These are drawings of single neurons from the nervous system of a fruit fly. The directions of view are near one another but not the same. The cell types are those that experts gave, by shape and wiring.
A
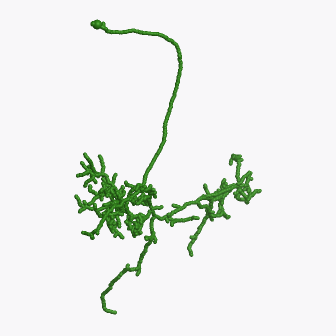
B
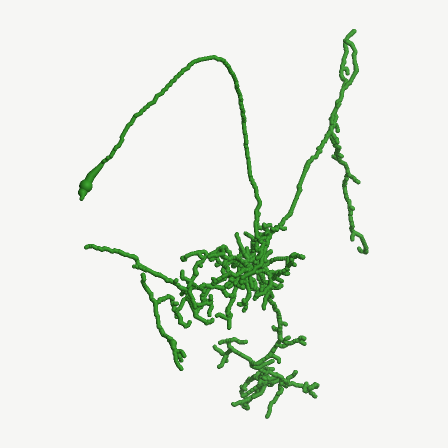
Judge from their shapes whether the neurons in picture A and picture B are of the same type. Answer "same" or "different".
same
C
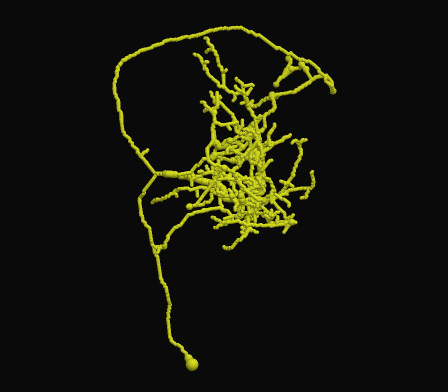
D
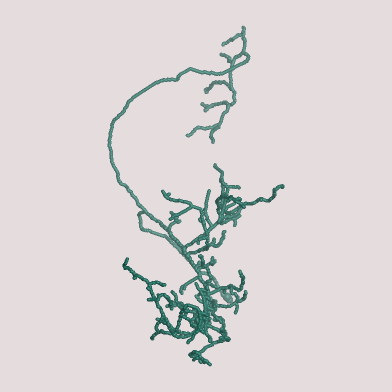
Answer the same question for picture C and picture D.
same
